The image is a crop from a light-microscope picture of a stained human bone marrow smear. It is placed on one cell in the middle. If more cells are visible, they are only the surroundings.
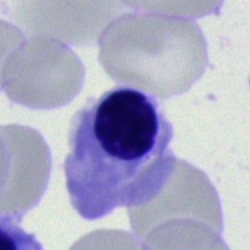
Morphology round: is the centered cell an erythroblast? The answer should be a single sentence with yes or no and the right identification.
Yes, the cell occupying the middle of the crop is an erythroblast.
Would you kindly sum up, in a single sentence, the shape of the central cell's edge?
Along the periphery, ragged stretches or projections make the outline irregular.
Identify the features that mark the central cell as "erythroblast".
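The central cell is an erythroblast.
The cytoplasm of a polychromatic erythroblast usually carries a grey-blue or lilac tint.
The pale lilac-violet cytoplasm of this cell agrees with that.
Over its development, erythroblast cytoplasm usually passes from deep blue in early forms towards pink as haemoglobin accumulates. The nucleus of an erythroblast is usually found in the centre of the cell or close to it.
Here, by contrast, the nucleus sits off-centre toward the upper right, which does not match. The chromatin is dark and dense, with only faint lighter mottling. The cell outline is irregular, with an uneven margin at the lower left.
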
